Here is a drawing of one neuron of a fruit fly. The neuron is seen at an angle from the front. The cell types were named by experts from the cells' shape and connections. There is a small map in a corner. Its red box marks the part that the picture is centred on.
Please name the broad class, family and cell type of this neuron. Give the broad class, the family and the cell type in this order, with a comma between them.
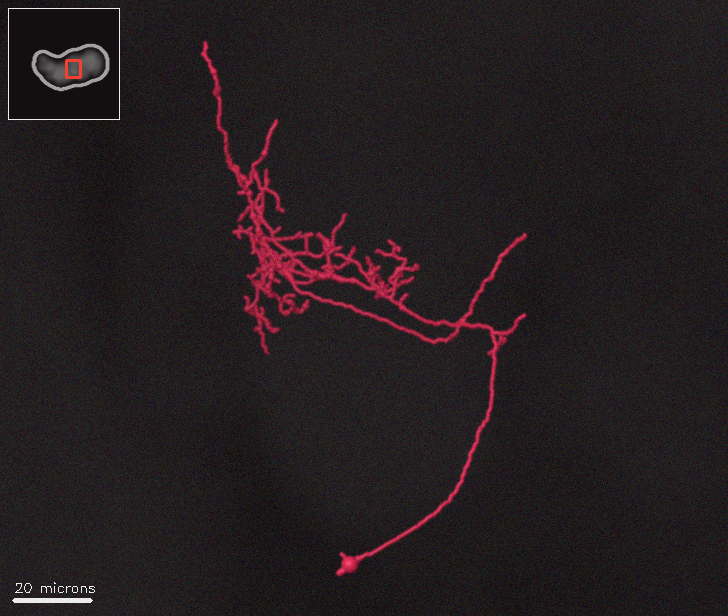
central-brain intrinsic neuron, hemilineage LALa1_posterior, CB1654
